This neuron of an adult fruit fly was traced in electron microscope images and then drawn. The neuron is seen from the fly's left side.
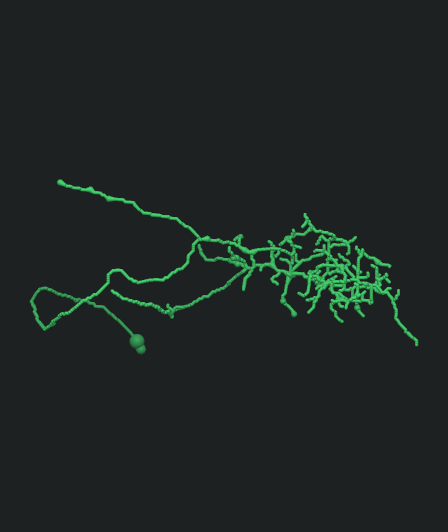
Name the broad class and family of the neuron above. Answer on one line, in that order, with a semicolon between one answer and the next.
nerve-cord intrinsic neuron; hemilineage 14A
